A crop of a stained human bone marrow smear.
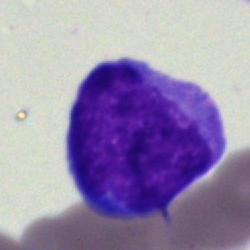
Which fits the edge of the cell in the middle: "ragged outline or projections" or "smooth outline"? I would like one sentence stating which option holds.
A rough edge runs around this cell.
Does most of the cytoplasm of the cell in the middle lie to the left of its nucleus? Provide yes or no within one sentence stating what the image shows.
No, most of its cytoplasm is found to the right of its nucleus.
